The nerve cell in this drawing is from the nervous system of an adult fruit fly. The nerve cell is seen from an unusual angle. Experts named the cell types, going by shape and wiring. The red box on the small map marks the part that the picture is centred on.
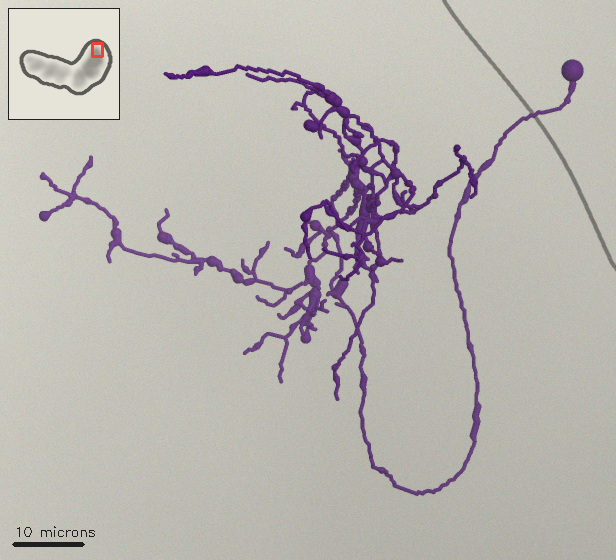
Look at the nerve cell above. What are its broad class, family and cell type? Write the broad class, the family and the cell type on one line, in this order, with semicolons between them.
central-brain intrinsic neuron; hemilineage LHl4_dorsal; CB3729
